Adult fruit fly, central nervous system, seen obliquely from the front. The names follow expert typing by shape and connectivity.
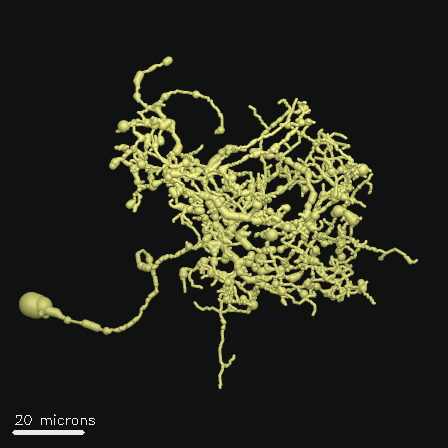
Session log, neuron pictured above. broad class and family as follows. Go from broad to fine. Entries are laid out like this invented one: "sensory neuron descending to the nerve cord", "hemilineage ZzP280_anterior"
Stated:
"central-brain intrinsic neuron", "LHAV"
